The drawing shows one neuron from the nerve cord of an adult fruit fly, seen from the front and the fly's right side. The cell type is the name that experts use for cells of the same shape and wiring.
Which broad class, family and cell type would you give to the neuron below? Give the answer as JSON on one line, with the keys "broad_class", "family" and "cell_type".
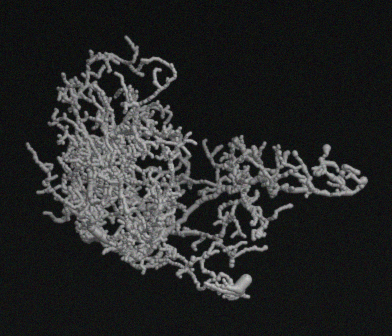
{"broad_class": "nerve-cord intrinsic neuron", "family": "hemilineage 13A", "cell_type": "IN13A008"}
